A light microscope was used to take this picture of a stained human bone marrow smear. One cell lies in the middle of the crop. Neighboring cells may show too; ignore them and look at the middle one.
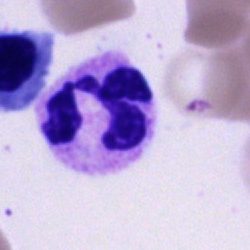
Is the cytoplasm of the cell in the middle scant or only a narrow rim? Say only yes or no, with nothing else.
No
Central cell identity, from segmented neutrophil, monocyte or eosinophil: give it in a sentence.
As for the cell in the middle, it is a segmented neutrophil.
